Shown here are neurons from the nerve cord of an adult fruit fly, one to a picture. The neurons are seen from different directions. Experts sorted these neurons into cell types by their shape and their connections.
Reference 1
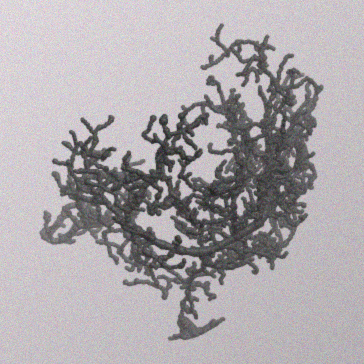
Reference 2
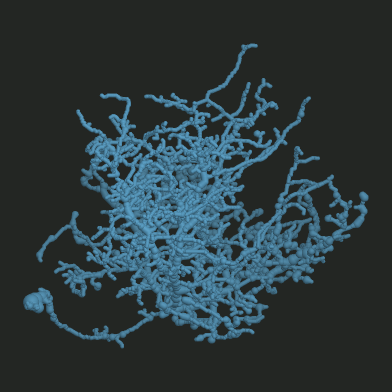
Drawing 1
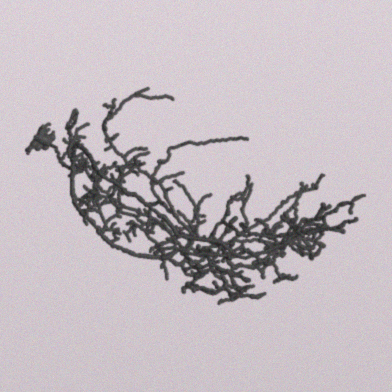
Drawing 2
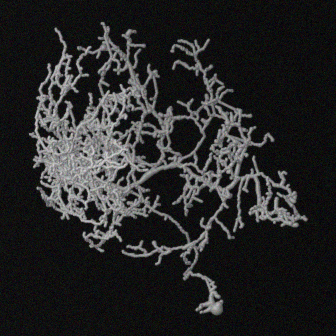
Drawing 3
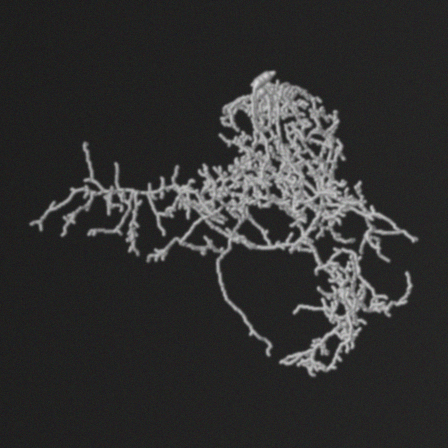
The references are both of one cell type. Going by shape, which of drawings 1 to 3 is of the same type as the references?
Drawing 2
